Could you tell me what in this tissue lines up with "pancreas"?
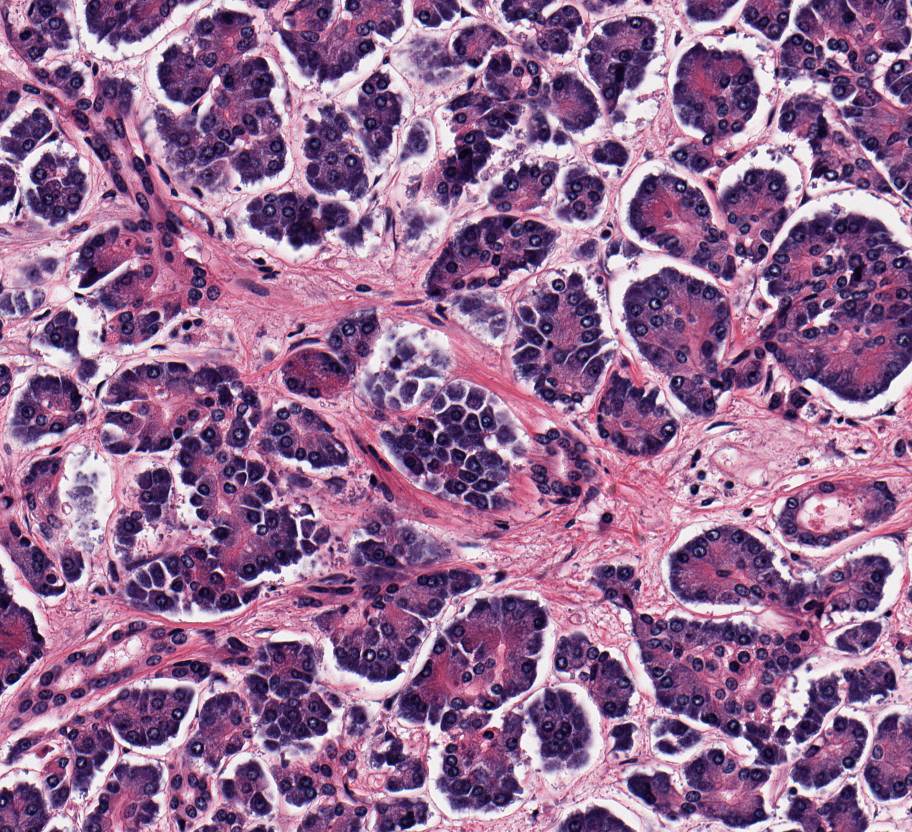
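Taking this as pancreas, the rounded nests and acinus-like clusters of epithelial cells across the whole field, with thin strands of stroma between them, fit well.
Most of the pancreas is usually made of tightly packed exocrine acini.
The cytoplasm in each cluster goes with it too, purple and granular toward the edges and pink toward the centre.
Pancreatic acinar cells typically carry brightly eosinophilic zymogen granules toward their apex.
The epithelial nuclei are round, dark and fairly uniform, and no fat cells are present.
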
